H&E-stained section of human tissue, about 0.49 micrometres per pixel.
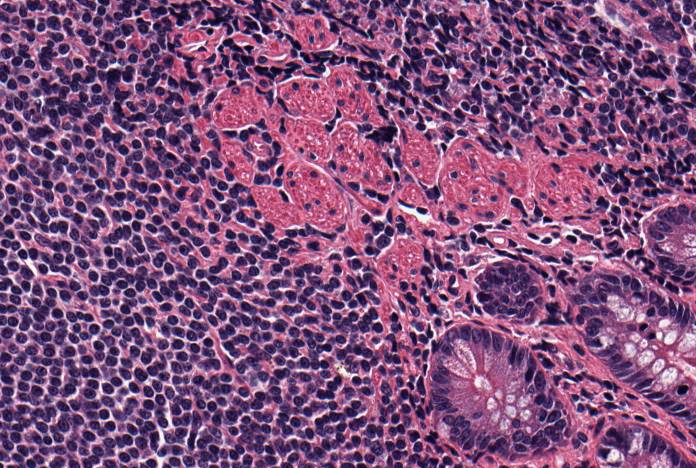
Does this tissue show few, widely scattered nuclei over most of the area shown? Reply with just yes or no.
No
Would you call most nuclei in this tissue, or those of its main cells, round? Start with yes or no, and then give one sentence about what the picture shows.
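Yes. The crowded cells have round, darkly stained nuclei with very scant cytoplasm.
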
